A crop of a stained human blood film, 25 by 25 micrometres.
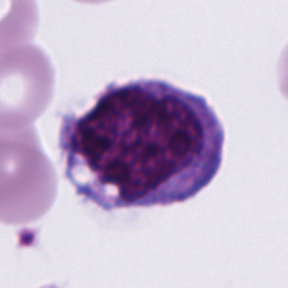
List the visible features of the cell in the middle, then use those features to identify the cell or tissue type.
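Slightly wider than it is tall, the cell has an oval outline. Its nucleus fills most of the cell and sits toward the left. Fine short projections make the left edge ragged. The cytoplasm rim is widest along the lower right. It is a monocyte.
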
